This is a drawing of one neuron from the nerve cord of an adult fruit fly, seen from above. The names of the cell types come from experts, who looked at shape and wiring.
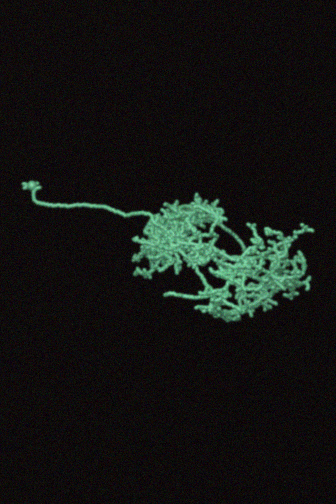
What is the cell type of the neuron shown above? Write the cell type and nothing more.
IN03A019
